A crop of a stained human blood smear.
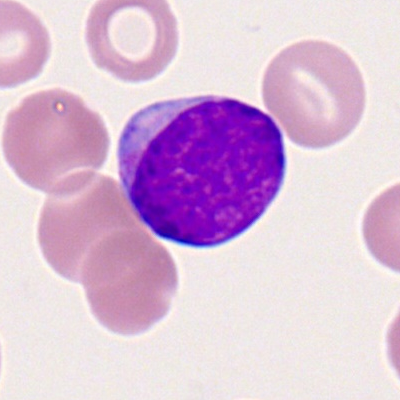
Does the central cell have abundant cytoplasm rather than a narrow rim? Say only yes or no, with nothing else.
No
